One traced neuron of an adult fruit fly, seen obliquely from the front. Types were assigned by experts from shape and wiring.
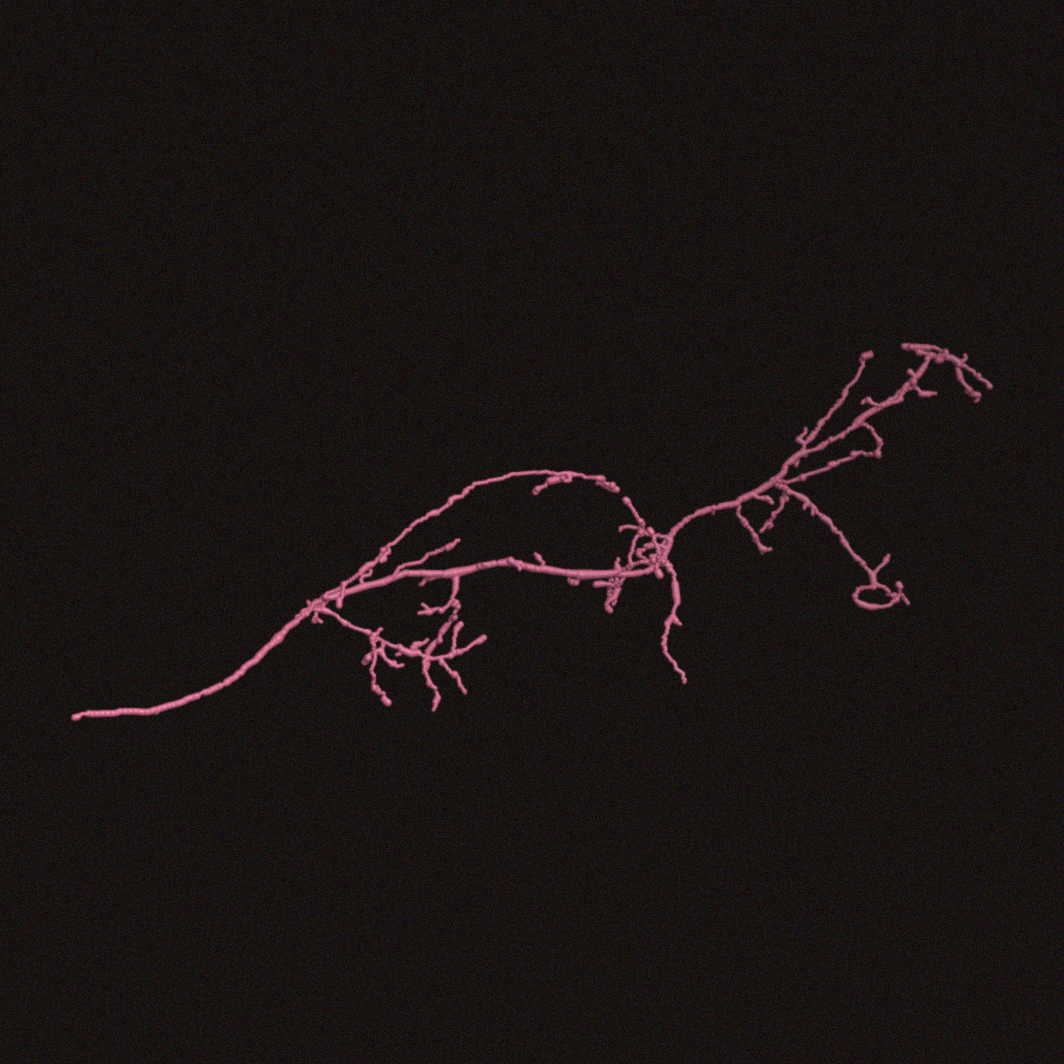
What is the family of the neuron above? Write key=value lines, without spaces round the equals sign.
family=DNge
